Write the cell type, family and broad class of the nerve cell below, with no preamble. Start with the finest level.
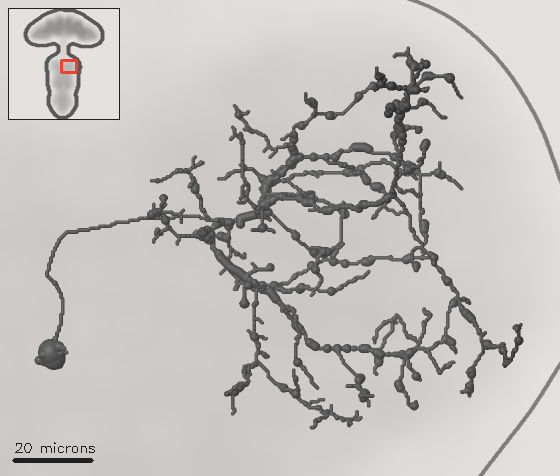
IN13B030; hemilineage 13B; nerve-cord intrinsic neuron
